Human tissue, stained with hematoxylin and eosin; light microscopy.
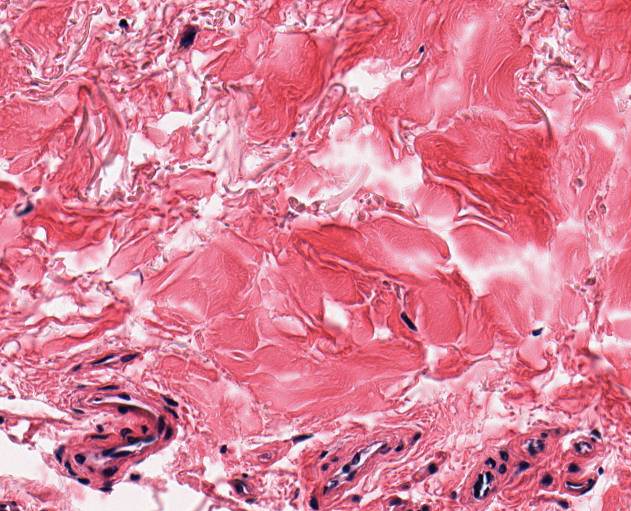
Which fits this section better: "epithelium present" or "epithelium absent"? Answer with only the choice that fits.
Epithelium absent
